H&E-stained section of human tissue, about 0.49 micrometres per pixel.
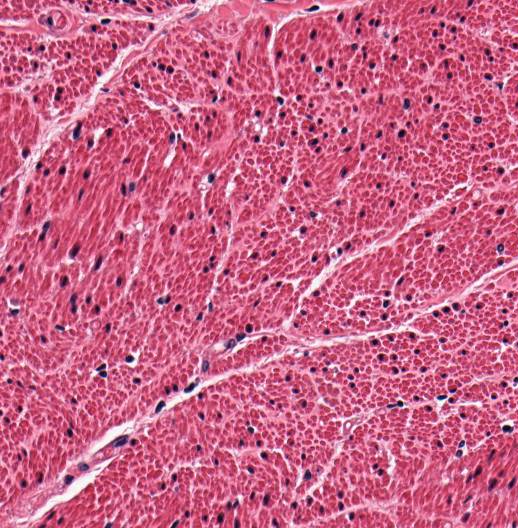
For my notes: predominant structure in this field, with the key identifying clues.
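Here you are looking at smooth muscle. See how bundles of densely packed pink fibres fill the whole field, with thin pale septa between them.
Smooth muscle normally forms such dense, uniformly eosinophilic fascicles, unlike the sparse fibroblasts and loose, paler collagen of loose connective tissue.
Now look at the upper left, where fibres and nuclei appear more elongated, as if cut obliquely or lengthwise.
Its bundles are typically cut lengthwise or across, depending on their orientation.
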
